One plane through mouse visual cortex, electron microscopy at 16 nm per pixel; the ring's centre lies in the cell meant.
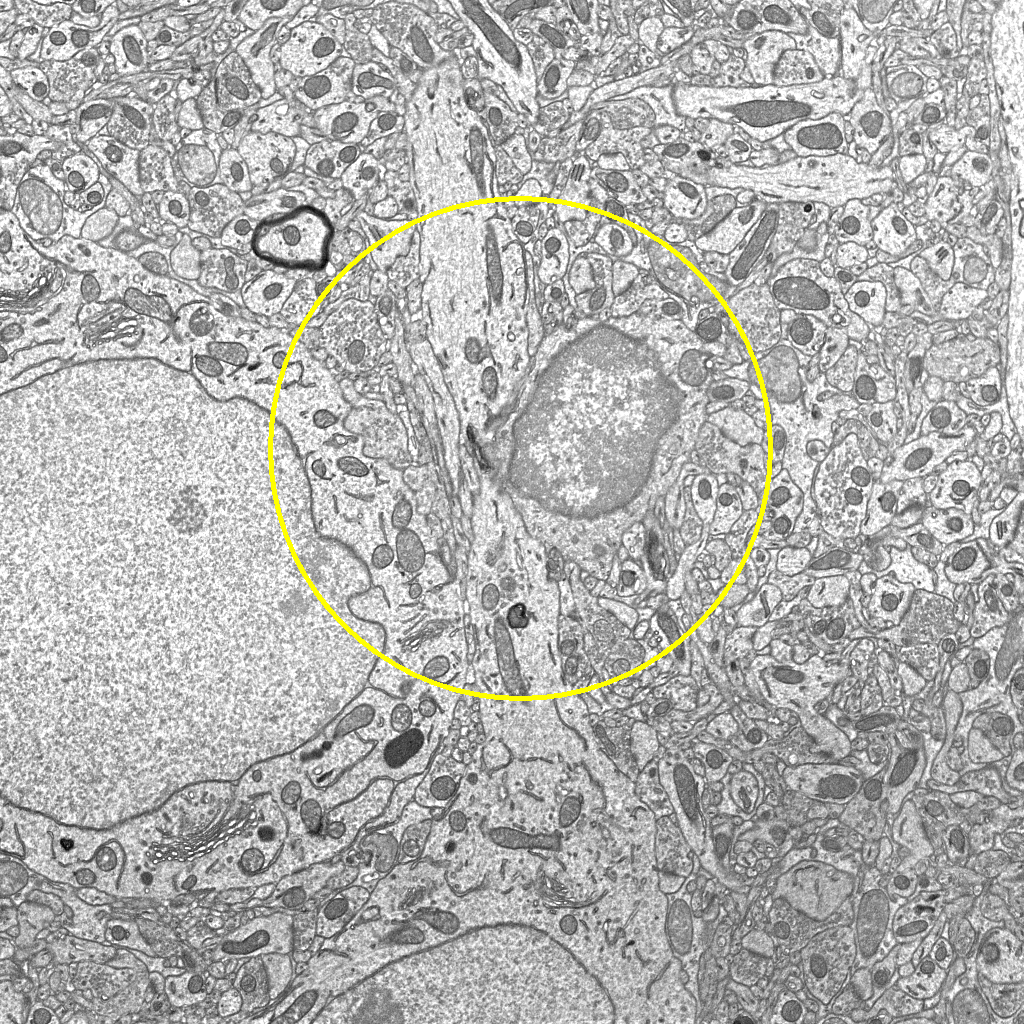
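Oligodendrocyte, the marked cell: its nucleus looks rounded, though somewhat angular, and the envelope shows no deep infoldings. The chromatin seems mottled, darker clumps scattered among paler patches across the nucleus. A thin darker band of chromatin appears to line the inside of the envelope. Against the left edge of the nucleus lies a small, dark, elongated profile.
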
